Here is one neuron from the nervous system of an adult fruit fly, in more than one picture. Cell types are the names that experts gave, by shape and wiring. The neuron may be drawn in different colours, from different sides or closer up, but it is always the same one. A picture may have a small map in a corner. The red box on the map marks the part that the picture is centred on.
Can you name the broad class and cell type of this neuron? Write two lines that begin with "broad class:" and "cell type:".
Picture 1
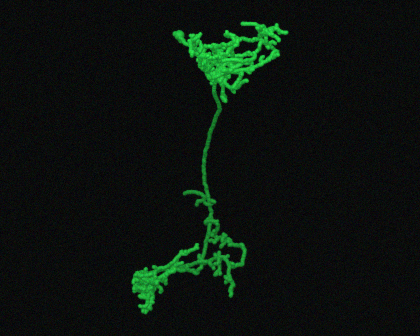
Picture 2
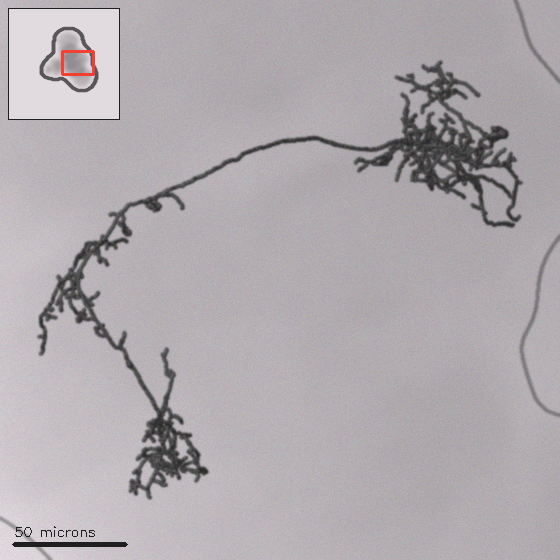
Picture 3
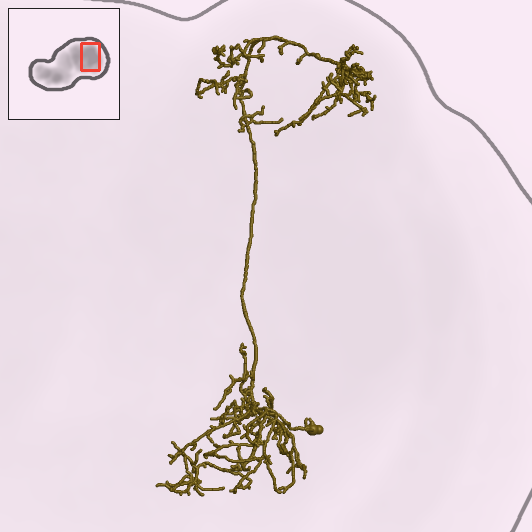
broad class: central-brain intrinsic neuron
cell type: PRW067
